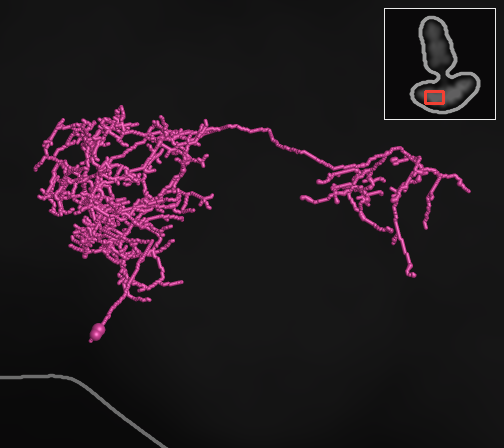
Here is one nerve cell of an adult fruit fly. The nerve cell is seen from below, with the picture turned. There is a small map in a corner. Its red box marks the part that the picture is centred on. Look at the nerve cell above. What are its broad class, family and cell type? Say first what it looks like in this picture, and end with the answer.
It lies in the brain. Its cell body lies at the lower left of the picture. Dozens of branch ends can be seen. This is a central-brain intrinsic neuron. Its family is LHAV. Its cell type is LHAV3i1.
